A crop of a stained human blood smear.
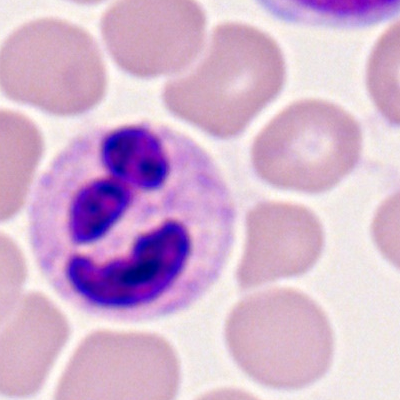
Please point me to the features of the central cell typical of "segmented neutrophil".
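The three separate lobes of the nucleus go with a segmented neutrophil, and the lowest one curves like a crescent.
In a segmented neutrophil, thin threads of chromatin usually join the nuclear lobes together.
Beyond that, the chromatin stains dark purple and looks coarsely clumped, and fine pale lilac granules are scattered throughout the cytoplasm. So what you have here is a segmented neutrophil.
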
